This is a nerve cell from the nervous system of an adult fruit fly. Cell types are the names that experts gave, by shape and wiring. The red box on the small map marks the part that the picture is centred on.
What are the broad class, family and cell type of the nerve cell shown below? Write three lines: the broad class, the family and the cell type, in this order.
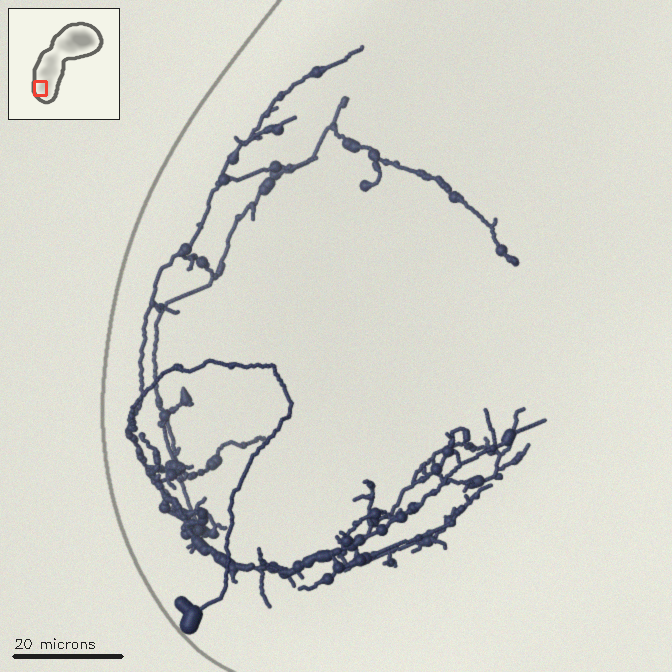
nerve-cord intrinsic neuron
hemilineage 01B
IN01B031_a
